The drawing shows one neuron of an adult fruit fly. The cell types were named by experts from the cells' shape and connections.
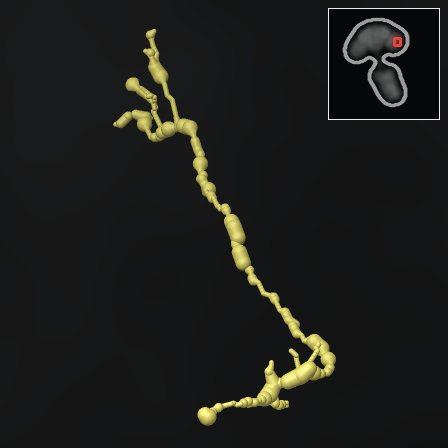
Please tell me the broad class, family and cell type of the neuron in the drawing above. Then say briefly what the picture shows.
It is an optic-lobe intrinsic neuron. The family is L. It is of cell type L4. It is in the brain and does not reach the nerve cord. No cell body is drawn.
